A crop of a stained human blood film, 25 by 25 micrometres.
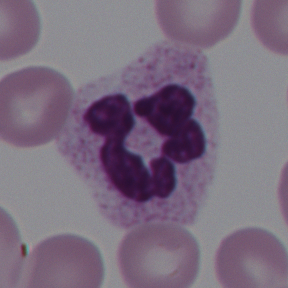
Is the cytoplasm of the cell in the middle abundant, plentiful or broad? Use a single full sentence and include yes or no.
Yes, in this cell the cytoplasm is broad.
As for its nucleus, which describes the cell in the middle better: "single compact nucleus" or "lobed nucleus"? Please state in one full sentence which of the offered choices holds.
The nucleus of the cell is made of distinct lobes, not one mass.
